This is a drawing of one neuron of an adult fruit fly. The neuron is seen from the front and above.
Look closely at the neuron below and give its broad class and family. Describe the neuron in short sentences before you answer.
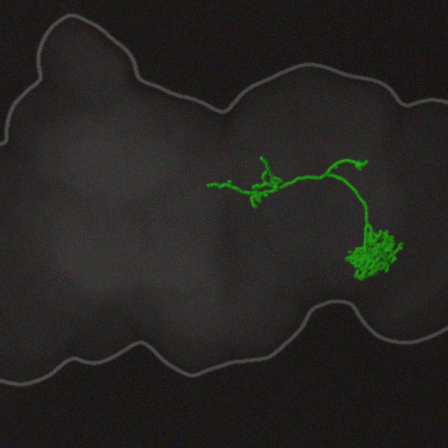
As drawn here it is wider than it is tall. Its broad class is visual projection neuron. The family is hemilineage LHl4_posterior.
